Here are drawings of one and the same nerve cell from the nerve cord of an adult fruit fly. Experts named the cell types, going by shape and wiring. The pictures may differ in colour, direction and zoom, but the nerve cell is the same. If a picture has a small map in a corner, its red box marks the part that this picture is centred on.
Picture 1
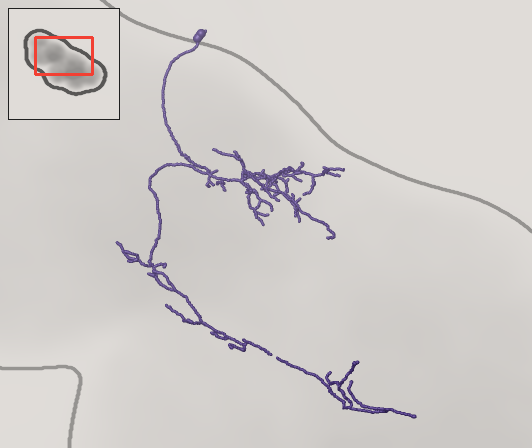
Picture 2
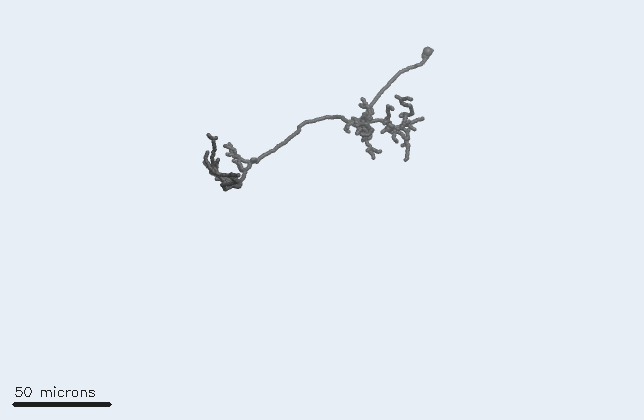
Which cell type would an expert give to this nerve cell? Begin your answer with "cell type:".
cell type: IN07B087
